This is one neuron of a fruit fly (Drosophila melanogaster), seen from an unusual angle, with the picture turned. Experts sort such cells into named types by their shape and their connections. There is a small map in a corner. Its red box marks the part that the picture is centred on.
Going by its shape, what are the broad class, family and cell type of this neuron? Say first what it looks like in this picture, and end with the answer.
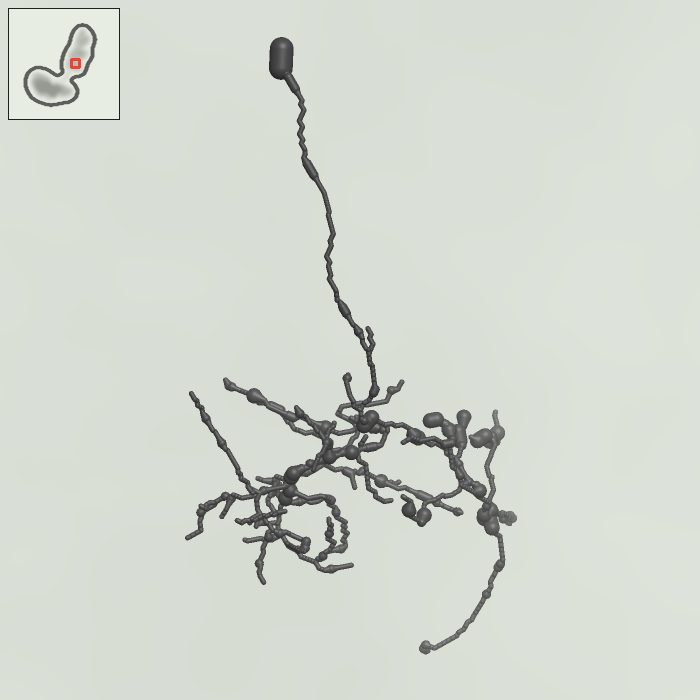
The cell body is at the top of the picture. The picture shows dozens of branch ends. Its broad class is nerve-cord intrinsic neuron. Its family is hemilineage 01B. Its cell type is IN01B073.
